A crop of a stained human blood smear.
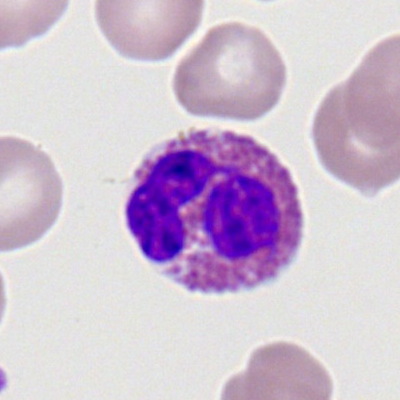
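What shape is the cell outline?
Round.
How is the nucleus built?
It has two lobes lying side by side, one on the left and one on the right, with no nucleoli visible.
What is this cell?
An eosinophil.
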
